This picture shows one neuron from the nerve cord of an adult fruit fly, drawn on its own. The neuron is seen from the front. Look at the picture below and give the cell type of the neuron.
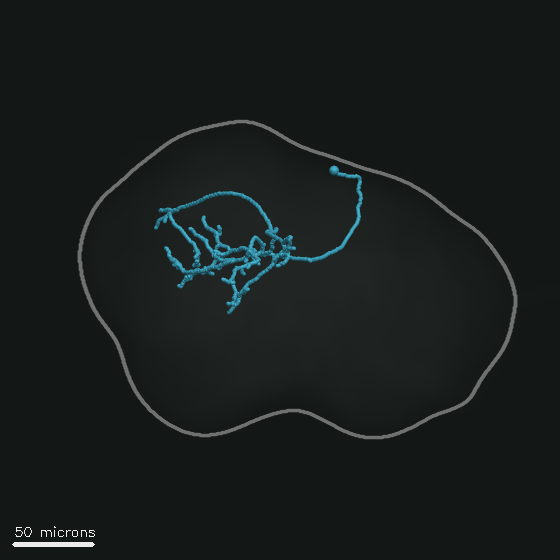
IN18B047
